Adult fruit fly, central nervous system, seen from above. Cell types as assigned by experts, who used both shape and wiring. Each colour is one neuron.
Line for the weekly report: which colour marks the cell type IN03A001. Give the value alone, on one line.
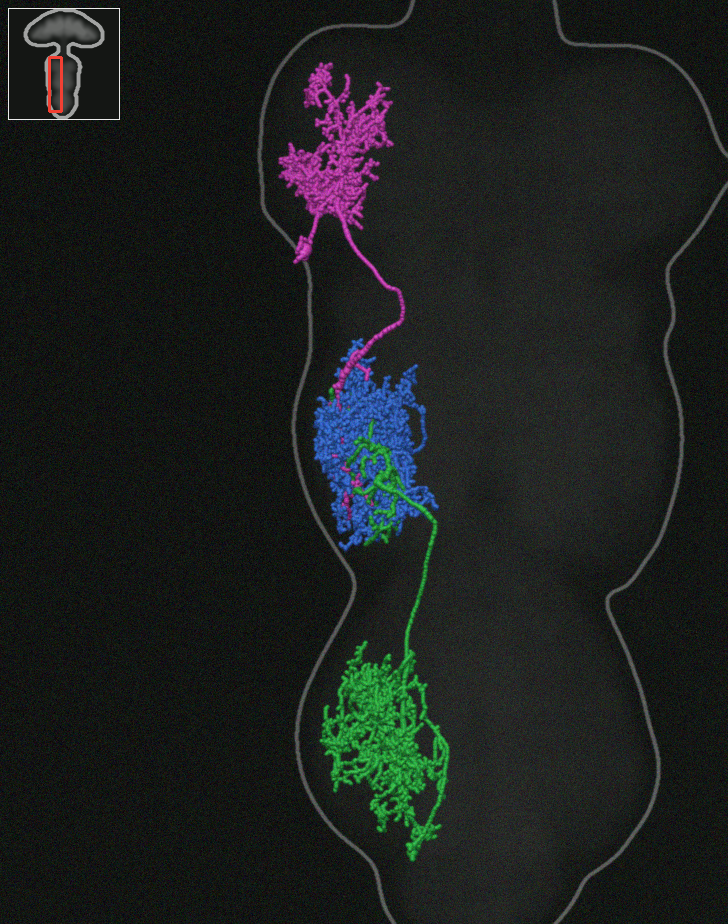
green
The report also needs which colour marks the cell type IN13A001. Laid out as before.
blue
